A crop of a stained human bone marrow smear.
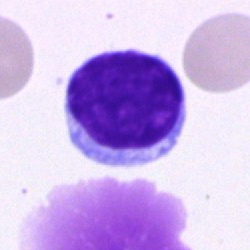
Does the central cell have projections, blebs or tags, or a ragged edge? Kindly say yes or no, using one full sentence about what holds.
No, there are no projections, blebs or tags; the cell's outline is smooth.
